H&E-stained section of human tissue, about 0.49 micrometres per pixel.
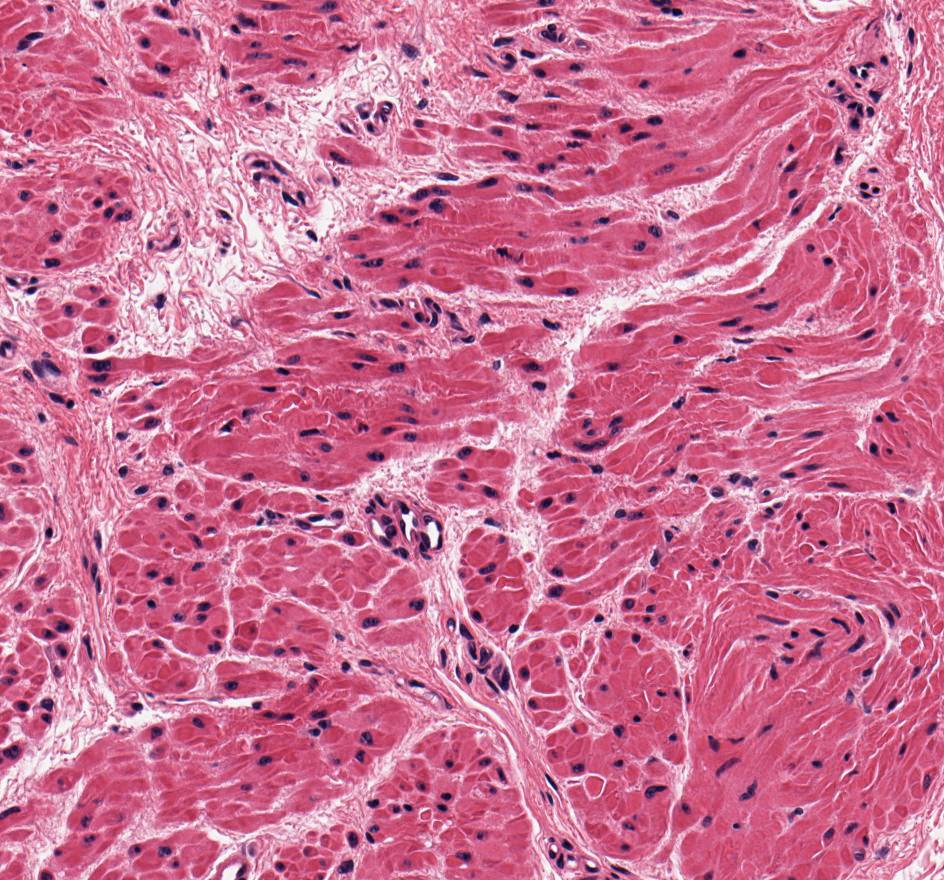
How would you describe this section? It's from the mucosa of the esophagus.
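Interlacing bundles of muscle cells run in many directions, some cut lengthwise and others across. In longitudinal profile the cells are spindle-shaped, with elongated, cigar-shaped dark nuclei lying centrally. Their cytoplasm is homogeneous bright pink, with no visible cross-striations. Pale, loose fibrillar connective tissue separates the bundles, most abundantly in the upper left.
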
